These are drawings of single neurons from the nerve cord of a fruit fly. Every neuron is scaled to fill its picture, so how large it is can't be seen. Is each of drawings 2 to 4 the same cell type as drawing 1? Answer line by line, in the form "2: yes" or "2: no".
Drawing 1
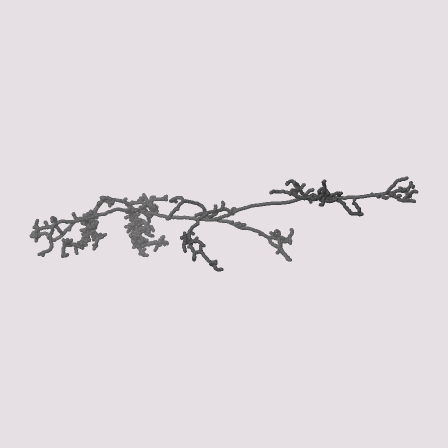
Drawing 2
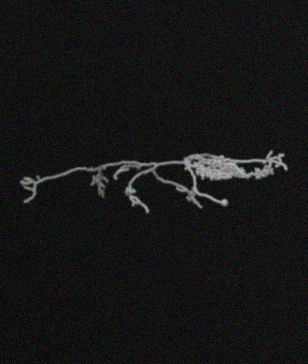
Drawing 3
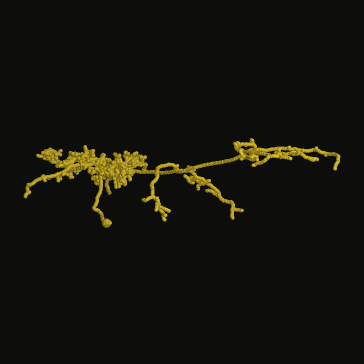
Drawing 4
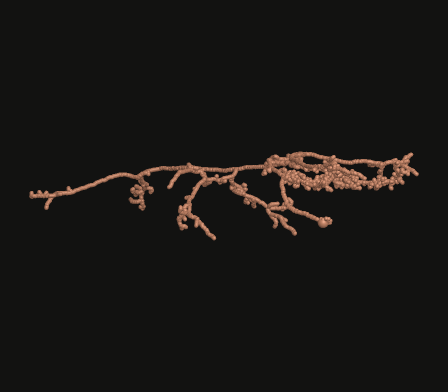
2: yes
3: no
4: yes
